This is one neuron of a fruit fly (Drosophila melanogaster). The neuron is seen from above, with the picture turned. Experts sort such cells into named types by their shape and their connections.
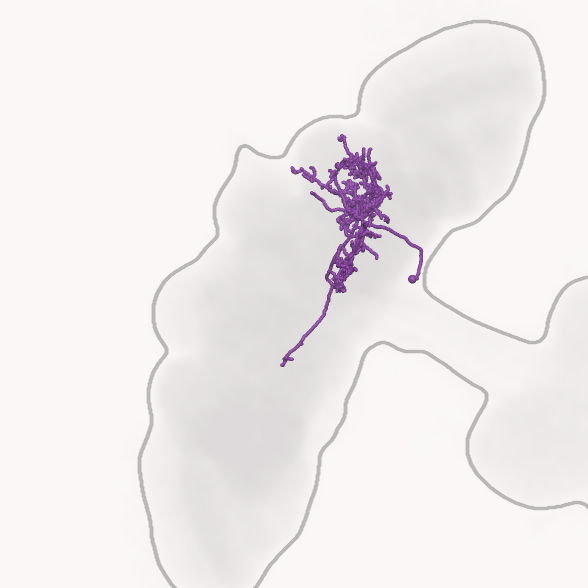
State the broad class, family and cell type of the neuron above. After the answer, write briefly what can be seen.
Its broad class is central-brain intrinsic neuron. The family is hemilineage VLPl&p2_posterior. Its cell type is PVLP123. As drawn here it is taller than it is wide.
